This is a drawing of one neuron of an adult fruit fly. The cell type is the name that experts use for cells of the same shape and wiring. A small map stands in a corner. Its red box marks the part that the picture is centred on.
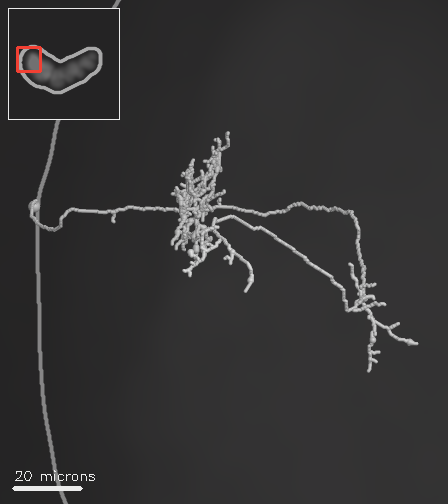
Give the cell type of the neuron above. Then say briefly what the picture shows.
The cell type is MeTu4a. Its broad class is visual projection neuron. From left to right in the picture it spans about 120 microns. Dozens of branch ends can be seen.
